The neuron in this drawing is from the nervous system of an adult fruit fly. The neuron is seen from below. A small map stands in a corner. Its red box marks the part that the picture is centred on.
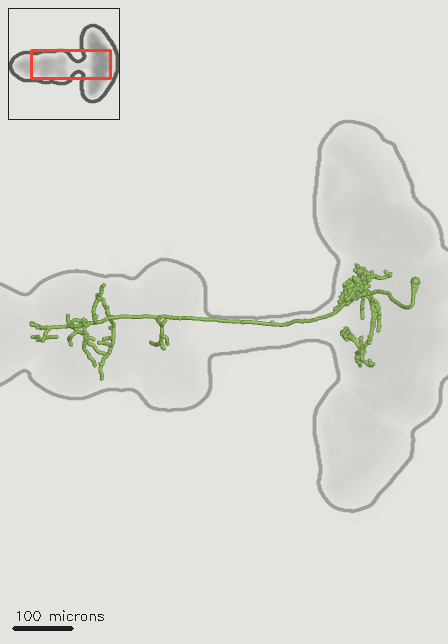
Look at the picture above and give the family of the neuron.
hemilineage MD3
